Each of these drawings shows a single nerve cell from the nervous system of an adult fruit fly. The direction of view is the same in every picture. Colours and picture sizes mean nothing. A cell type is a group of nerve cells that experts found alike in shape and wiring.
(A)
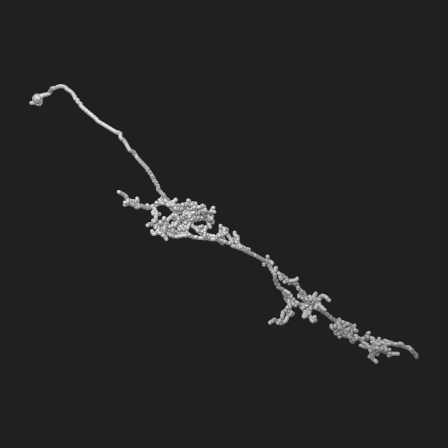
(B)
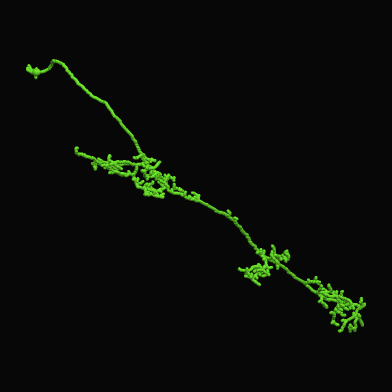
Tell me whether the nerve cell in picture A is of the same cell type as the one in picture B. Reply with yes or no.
yes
